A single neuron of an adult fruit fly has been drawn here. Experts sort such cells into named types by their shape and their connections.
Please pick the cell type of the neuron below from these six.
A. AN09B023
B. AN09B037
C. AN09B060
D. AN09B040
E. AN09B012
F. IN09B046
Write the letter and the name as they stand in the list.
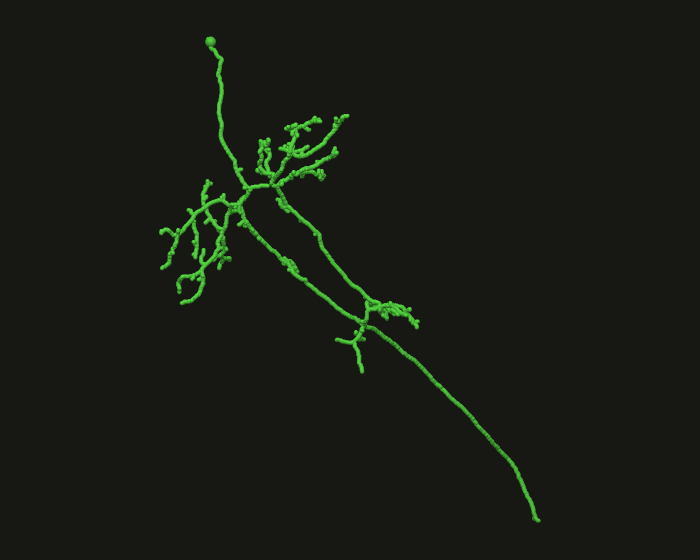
F. IN09B046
